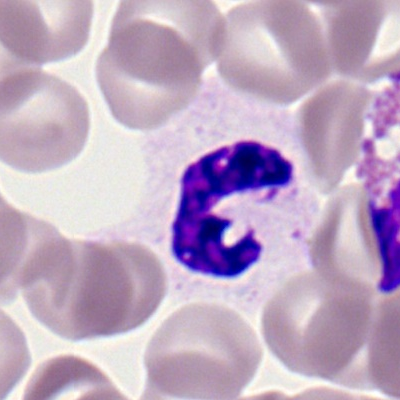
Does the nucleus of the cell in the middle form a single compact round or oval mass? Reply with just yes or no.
No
